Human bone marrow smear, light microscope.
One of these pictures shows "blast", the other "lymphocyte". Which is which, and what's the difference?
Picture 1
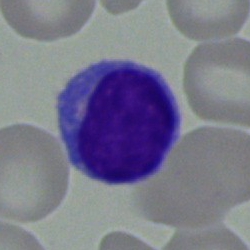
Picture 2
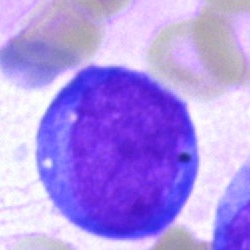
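Picture 1 shows the lymphocyte; picture 2 shows the blast. Chromatin: dark purple and densely stained in the lymphocyte, finely stippled without coarse clumps in the blast.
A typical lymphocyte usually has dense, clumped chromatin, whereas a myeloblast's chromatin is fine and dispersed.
Cytoplasm: in the lymphocyte, a scant, narrow crescent of blue on the left, with the nucleus pushed off-centre toward the right; in the blast, a scant rim of deep blue, widest on the left, where two small clear spots lie. Granules: no distinct granules in the lymphocyte, and none seen in the blast.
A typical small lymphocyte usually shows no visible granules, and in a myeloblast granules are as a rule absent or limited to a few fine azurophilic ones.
Outline: round and smooth in the blast.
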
